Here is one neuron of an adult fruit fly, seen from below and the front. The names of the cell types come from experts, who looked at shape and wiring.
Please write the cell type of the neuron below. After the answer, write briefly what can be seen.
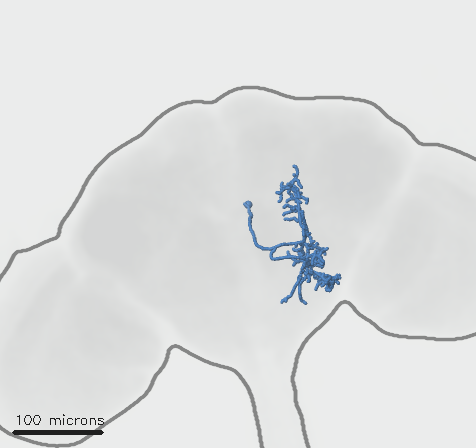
Its cell type is LAL133_e. It is a central-brain intrinsic neuron. It is in the brain and does not reach the nerve cord. From top to bottom in the picture it spans about 160 microns.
